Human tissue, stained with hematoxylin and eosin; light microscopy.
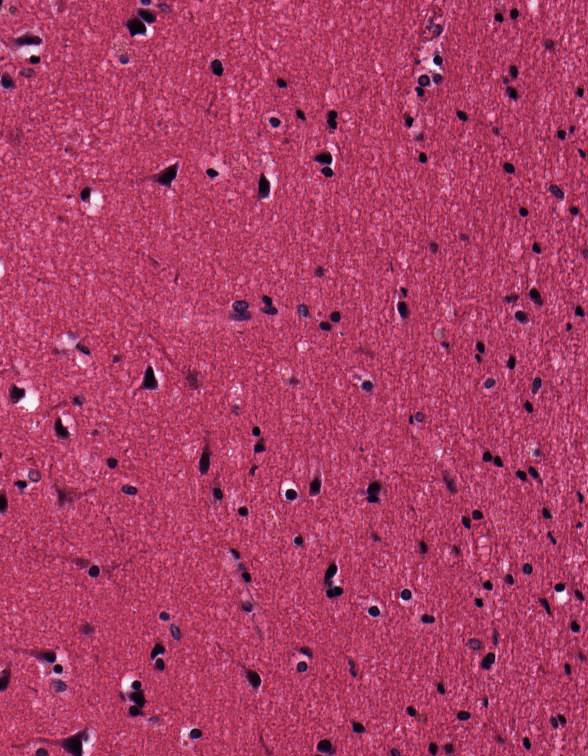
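Cerebral cortex. Field entirely finely granular pink neuropil, scattered nuclei, no organised units. Small round dark nuclei with little visible cytoplasm far outnumber neurons. Clear empty halos surround many cells, separating them from the neuropil. No epithelium, glands or fat cells anywhere.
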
